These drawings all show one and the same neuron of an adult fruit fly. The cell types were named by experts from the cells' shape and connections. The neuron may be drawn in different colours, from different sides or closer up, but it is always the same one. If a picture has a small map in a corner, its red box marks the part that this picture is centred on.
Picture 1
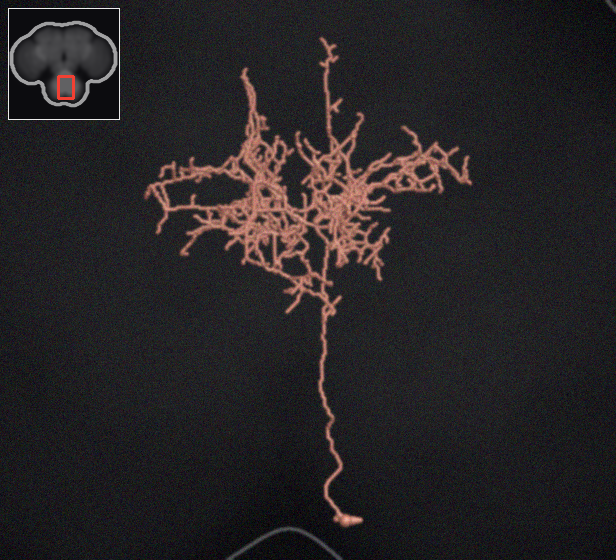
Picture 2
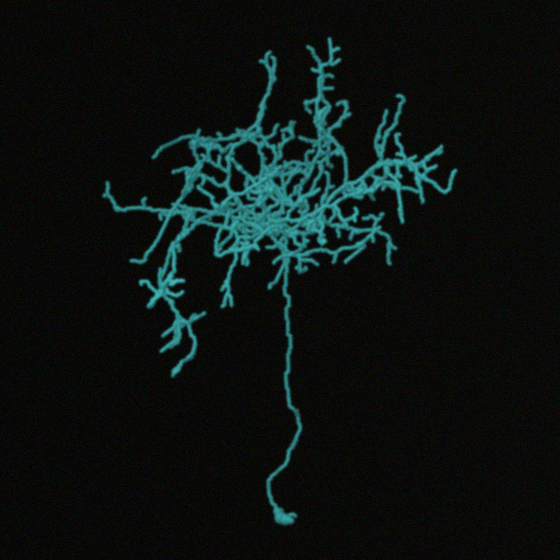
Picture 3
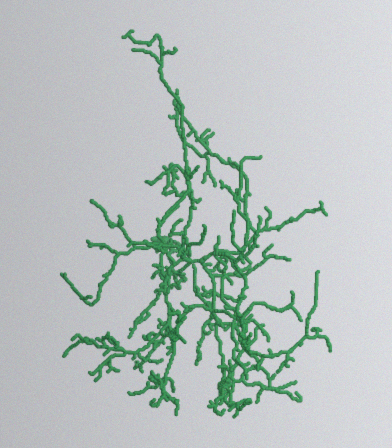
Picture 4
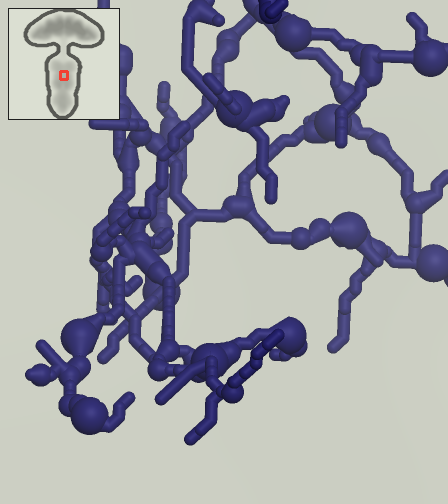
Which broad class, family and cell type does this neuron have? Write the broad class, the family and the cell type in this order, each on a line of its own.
nerve-cord intrinsic neuron
hemilineage 00A
IN00A059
